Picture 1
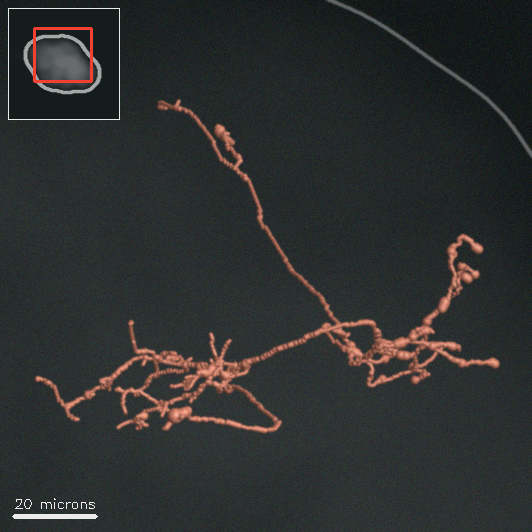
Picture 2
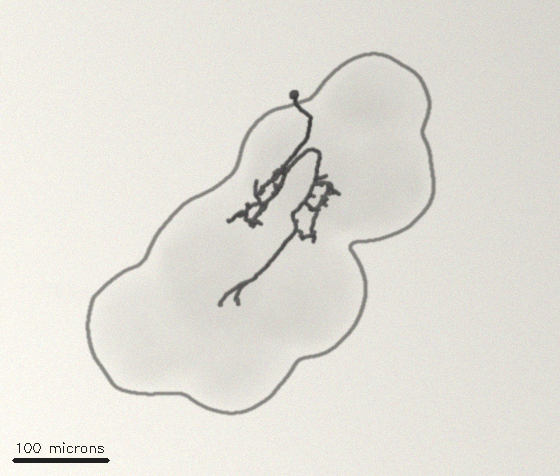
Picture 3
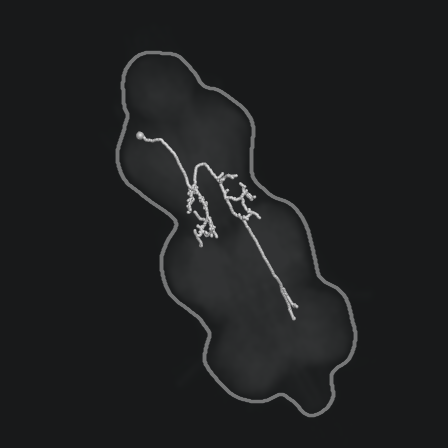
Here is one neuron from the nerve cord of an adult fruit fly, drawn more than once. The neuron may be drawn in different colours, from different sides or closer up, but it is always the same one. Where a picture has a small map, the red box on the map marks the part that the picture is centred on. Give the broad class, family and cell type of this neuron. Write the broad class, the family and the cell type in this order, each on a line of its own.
nerve-cord intrinsic neuron
hemilineage 06A
IN06A101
